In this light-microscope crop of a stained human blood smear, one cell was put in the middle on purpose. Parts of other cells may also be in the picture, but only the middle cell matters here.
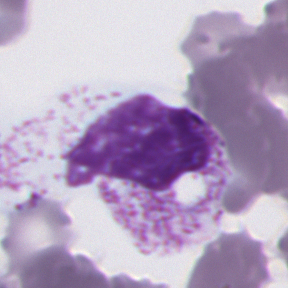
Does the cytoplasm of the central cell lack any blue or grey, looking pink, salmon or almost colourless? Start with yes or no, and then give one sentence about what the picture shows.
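Yes. The background of the cytoplasm is very pale, nearly colourless.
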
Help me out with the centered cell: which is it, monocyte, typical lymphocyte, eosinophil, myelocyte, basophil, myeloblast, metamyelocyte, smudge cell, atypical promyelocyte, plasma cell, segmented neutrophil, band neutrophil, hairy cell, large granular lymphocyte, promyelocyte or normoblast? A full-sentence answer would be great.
The cell occupying the middle of the crop is a segmented neutrophil.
